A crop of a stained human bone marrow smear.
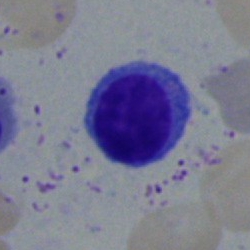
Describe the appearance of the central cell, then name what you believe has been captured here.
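Start with the nucleus: its chromatin stains dark purple and looks dense. Around it, the cytoplasm forms only a thin rim, and that rim is deep blue. Notice that the nucleus sits slightly to the left, leaving a wider rim of cytoplasm on the right. This is a lymphocyte.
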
